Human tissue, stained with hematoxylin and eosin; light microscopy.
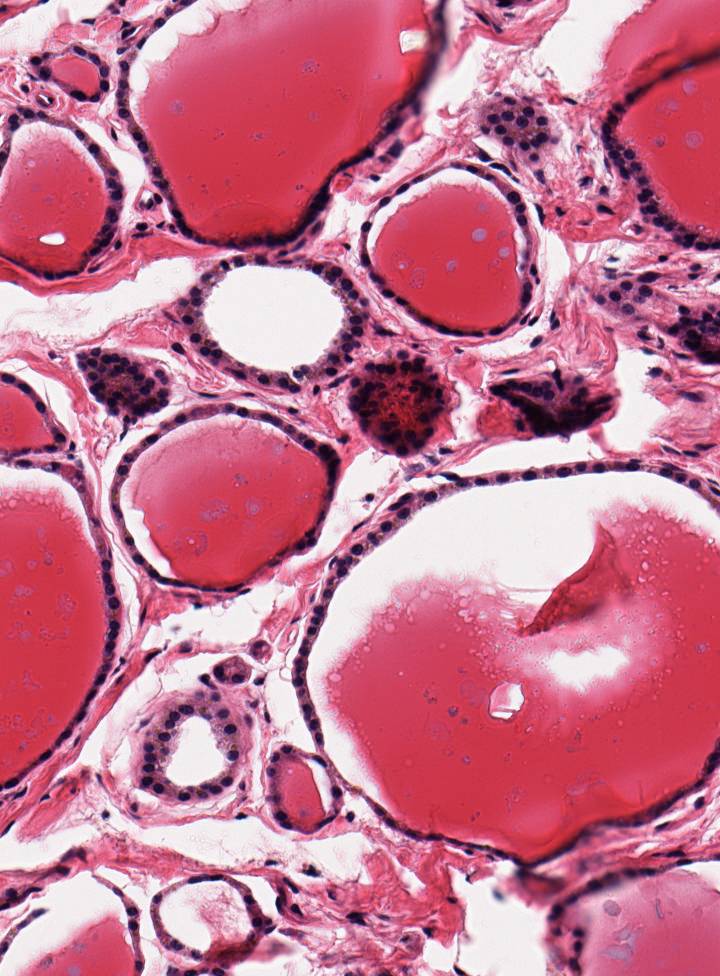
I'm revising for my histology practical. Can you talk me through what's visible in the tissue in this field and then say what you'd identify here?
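Rounded follicles, widely varying in size; largest at lower right. Lining: single layer of flattened to low cuboidal cells, small dark round nuclei. Most follicles filled with homogeneous deep pink colloid. Thin bands of loose pink fibrous stroma between follicles. Tissue: thyroid.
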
